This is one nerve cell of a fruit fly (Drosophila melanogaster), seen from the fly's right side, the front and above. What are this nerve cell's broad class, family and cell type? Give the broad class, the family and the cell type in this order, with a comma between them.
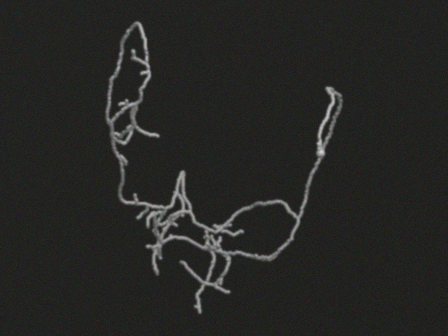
central-brain intrinsic neuron, hemilineage WEDd1, CB1849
